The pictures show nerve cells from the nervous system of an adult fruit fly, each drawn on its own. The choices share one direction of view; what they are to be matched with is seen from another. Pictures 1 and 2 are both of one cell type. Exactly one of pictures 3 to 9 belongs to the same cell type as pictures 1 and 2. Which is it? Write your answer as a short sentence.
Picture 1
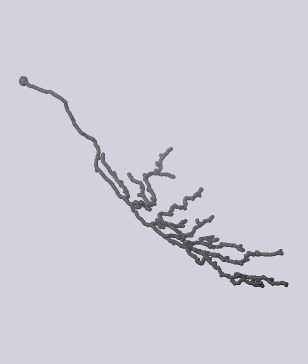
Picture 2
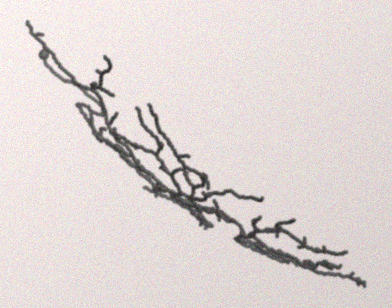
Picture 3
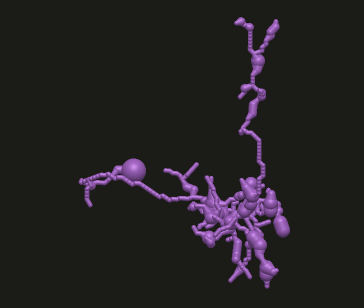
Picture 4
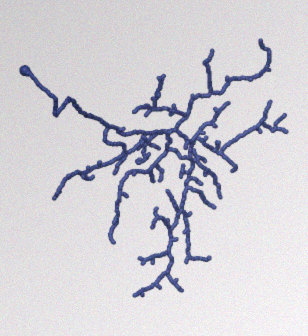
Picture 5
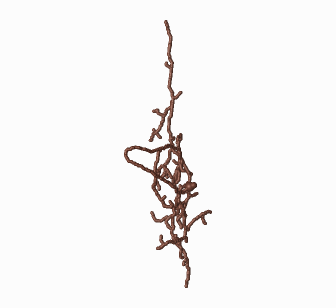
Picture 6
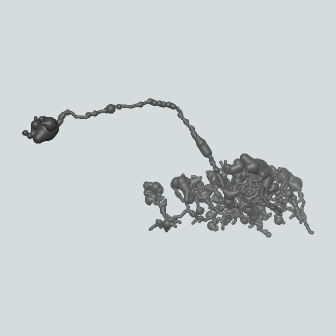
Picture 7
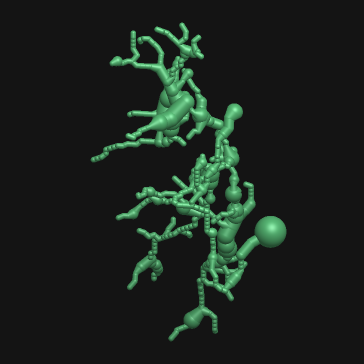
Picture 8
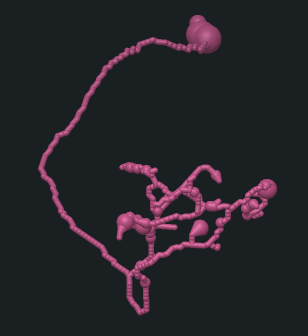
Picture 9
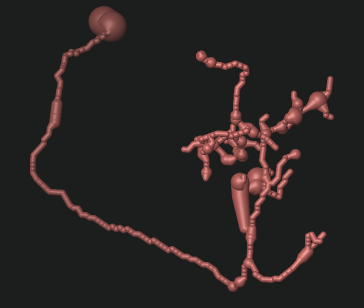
The nerve cell in picture 4 is of the same cell type.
